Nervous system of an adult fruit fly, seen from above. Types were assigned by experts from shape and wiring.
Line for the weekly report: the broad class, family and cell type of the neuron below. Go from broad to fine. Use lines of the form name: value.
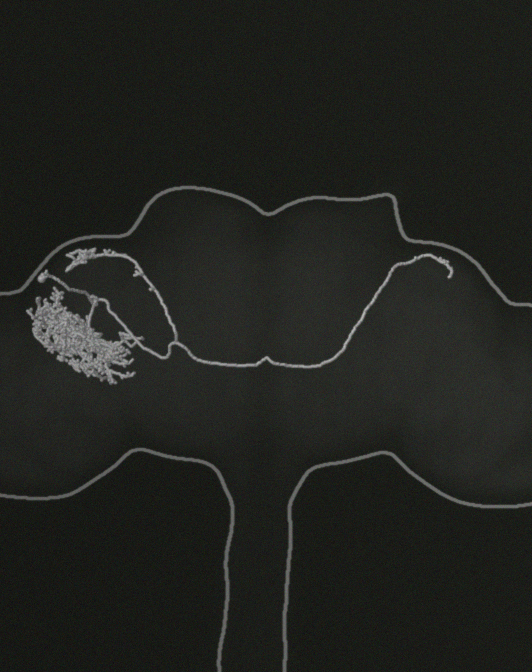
broad class: central-brain intrinsic neuron
family: hemilineage VLPl2_medial
cell type: PVLP014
